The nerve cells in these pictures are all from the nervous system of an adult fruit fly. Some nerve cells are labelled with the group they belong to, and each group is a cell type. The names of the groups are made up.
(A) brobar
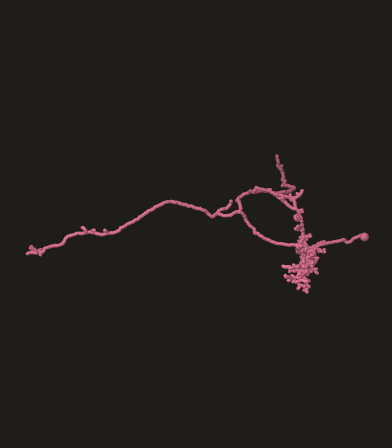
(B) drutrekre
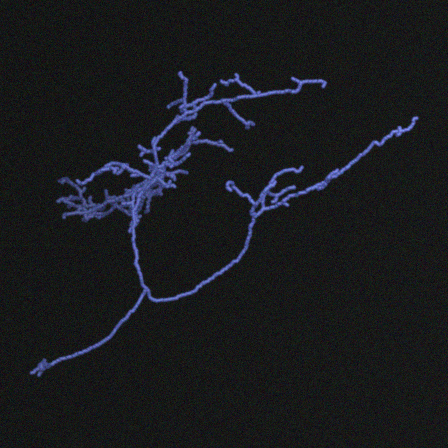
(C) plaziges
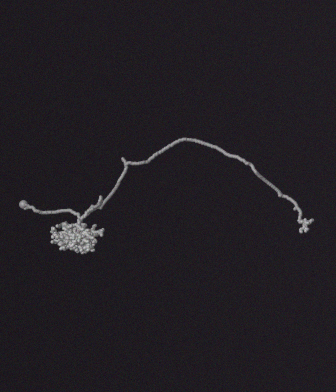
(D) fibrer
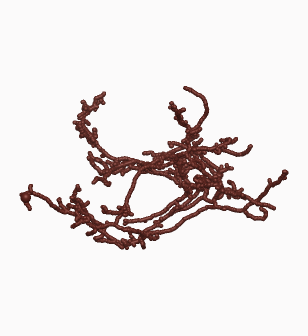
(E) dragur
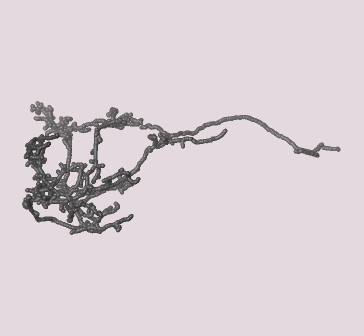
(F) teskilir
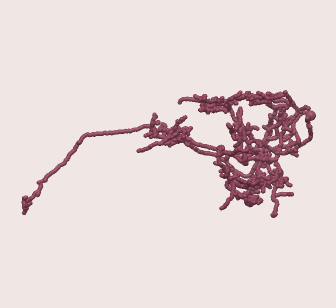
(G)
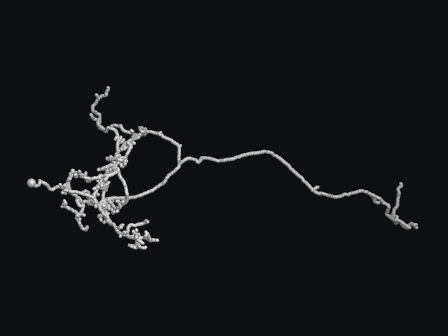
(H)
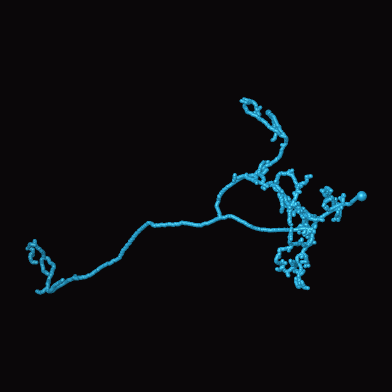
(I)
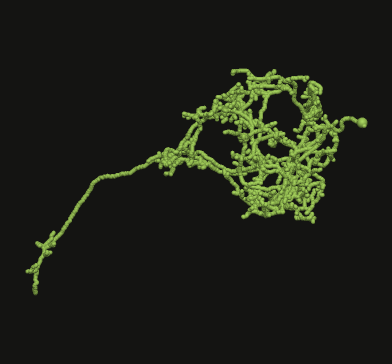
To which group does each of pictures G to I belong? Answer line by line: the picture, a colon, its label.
G: brobar
H: brobar
I: teskilir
